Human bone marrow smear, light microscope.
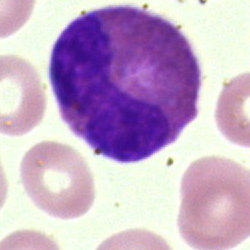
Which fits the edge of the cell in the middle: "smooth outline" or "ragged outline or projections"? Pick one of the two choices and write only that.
Smooth outline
